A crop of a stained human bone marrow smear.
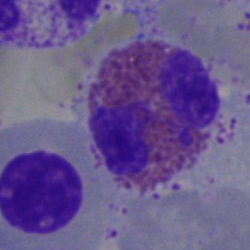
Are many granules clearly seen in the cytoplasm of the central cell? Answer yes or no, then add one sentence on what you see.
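Yes. The cytoplasm is packed with coarse reddish-orange granules.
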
